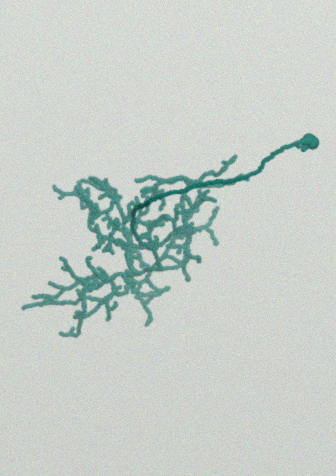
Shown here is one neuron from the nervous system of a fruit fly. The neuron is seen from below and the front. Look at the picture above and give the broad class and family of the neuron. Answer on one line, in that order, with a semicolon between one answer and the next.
central-brain intrinsic neuron; hemilineage MD3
